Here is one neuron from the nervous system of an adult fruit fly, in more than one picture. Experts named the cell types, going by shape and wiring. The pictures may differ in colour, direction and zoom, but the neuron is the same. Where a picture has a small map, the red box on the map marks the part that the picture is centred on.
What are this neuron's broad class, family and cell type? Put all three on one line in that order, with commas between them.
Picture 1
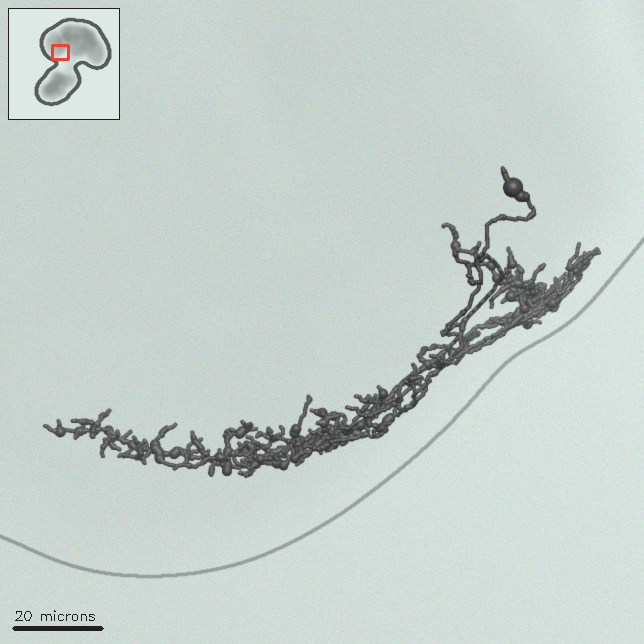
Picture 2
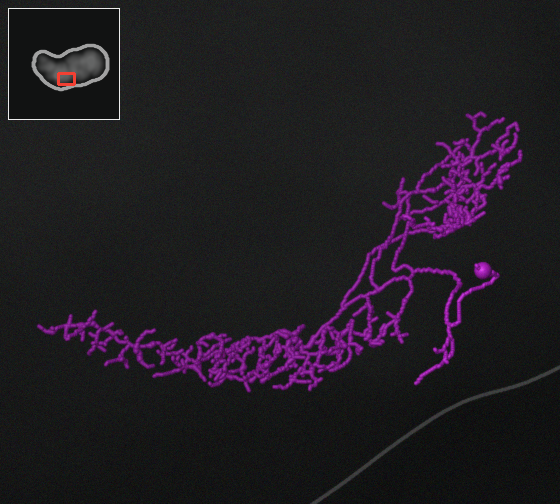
optic-lobe intrinsic neuron, TmY, TmY19a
